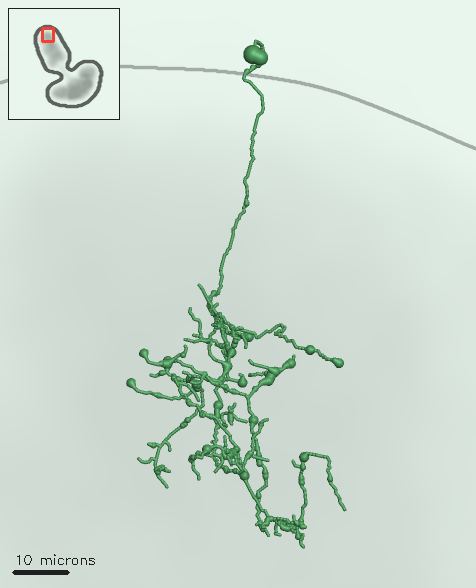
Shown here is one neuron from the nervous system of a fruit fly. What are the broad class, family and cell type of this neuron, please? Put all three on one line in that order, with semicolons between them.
nerve-cord intrinsic neuron; hemilineage 20A.22A; IN20A.22A086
